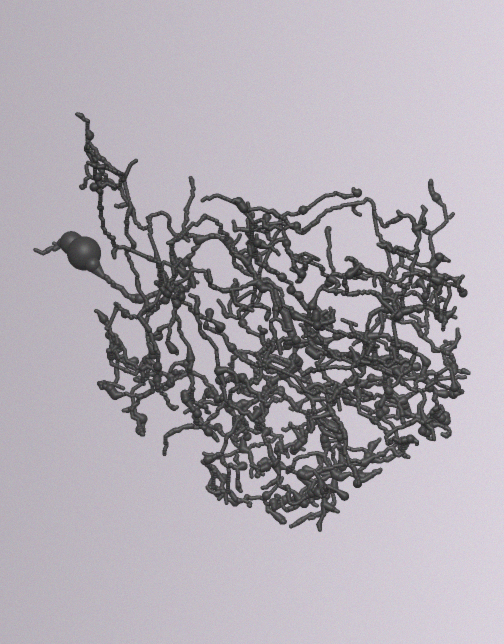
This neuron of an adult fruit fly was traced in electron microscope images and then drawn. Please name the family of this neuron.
hemilineage ALl1_dorsal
